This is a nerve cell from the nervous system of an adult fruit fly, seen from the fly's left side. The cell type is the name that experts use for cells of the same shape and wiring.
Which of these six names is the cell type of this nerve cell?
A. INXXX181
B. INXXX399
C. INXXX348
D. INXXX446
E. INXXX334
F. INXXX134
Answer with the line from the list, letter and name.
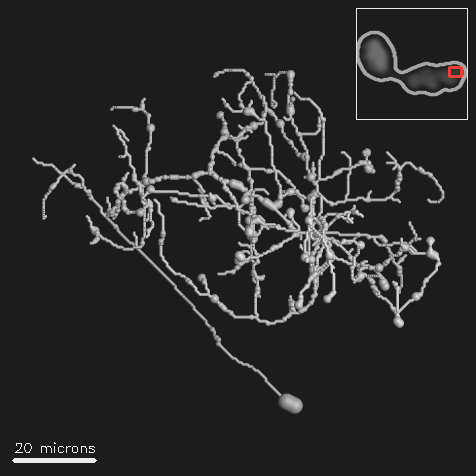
B. INXXX399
